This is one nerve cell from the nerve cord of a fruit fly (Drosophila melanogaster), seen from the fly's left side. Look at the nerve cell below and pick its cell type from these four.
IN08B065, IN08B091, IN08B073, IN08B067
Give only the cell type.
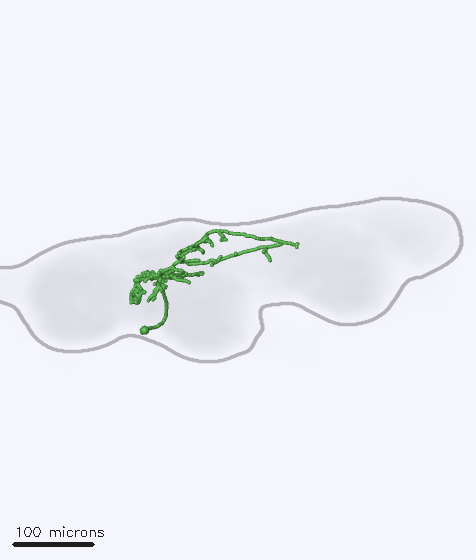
IN08B073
